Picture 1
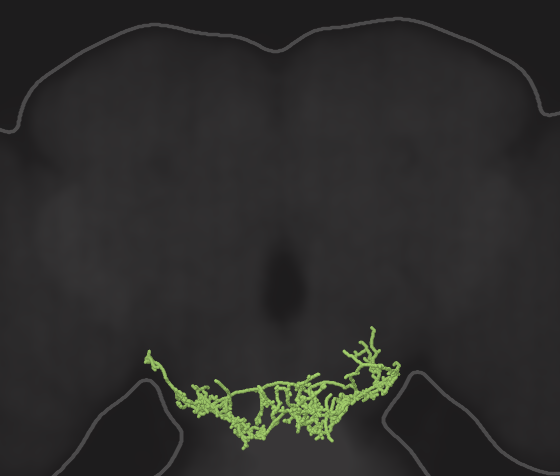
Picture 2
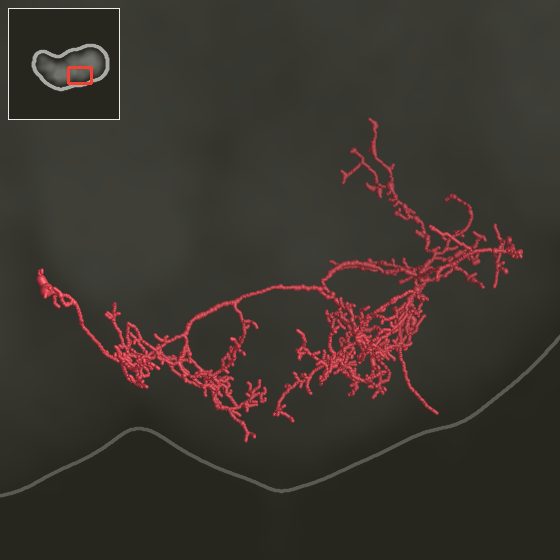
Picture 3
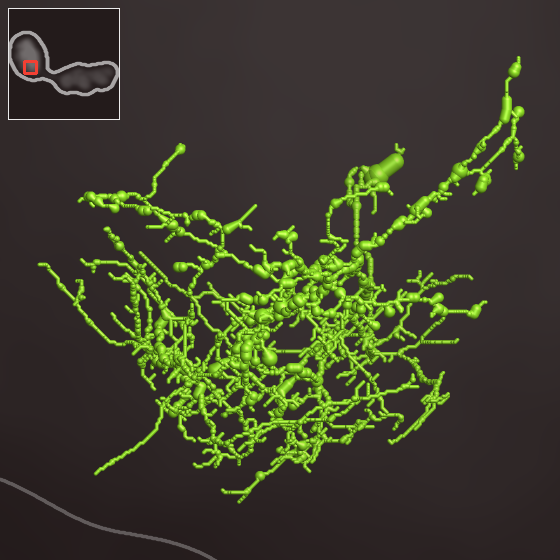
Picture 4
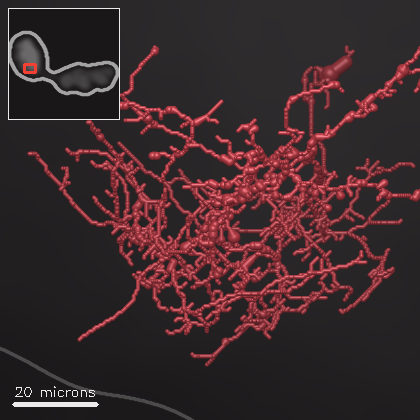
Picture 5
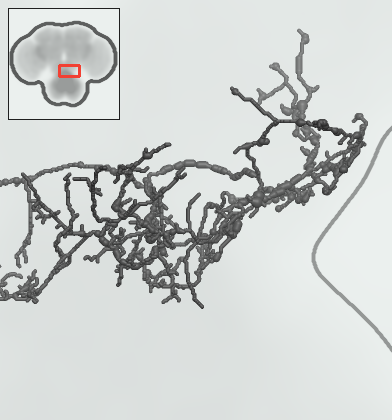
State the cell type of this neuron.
GNG423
